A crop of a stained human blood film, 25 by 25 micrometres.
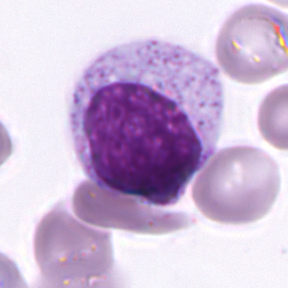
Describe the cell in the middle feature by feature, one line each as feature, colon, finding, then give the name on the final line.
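Outline: roundish and smooth, no surface projections
Nucleus: toward the lower edge, wider band of cytoplasm above it
Cytoplasm: moderate amount, pale lilac
Granules: many, fine, purple, scattered throughout the cytoplasm
Name: myelocyte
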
